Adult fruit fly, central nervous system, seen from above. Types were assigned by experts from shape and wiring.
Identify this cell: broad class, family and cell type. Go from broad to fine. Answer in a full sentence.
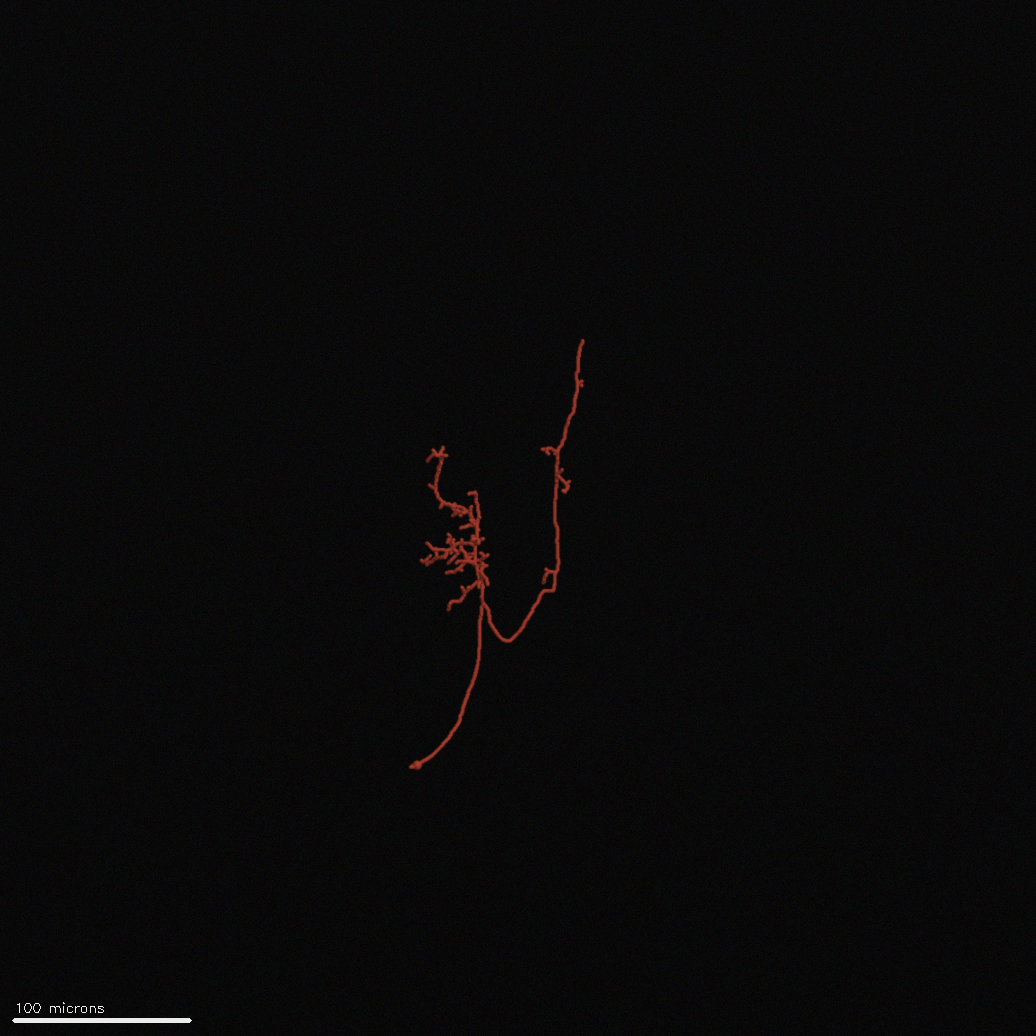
A nerve-cord intrinsic neuron of hemilineage 07B, type IN07B092_a.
